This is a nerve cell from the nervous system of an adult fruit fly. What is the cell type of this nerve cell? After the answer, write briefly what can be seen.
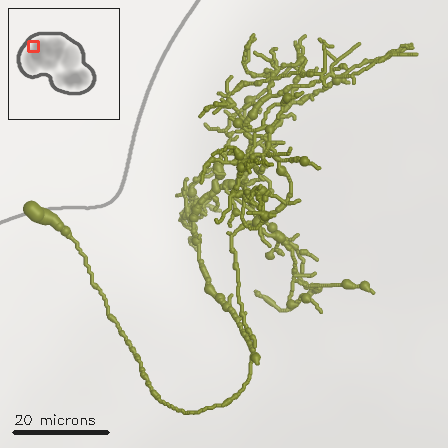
It is of cell type CB1701. It is a central-brain intrinsic neuron. Its cell body lies on the left of the picture. By the scale bar it is about 85 microns wide in this view. The picture shows dozens of branch ends.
